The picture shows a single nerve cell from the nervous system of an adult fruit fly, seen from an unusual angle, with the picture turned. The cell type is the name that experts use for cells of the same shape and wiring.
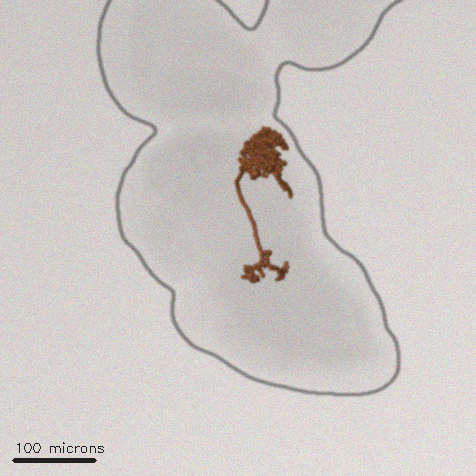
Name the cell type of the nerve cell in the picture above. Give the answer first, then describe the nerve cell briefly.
The cell type is LHAD1b2. Its broad class is central-brain intrinsic neuron. From top to bottom in the picture it spans about 190 microns. As drawn here it is more than twice as tall as it is wide.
